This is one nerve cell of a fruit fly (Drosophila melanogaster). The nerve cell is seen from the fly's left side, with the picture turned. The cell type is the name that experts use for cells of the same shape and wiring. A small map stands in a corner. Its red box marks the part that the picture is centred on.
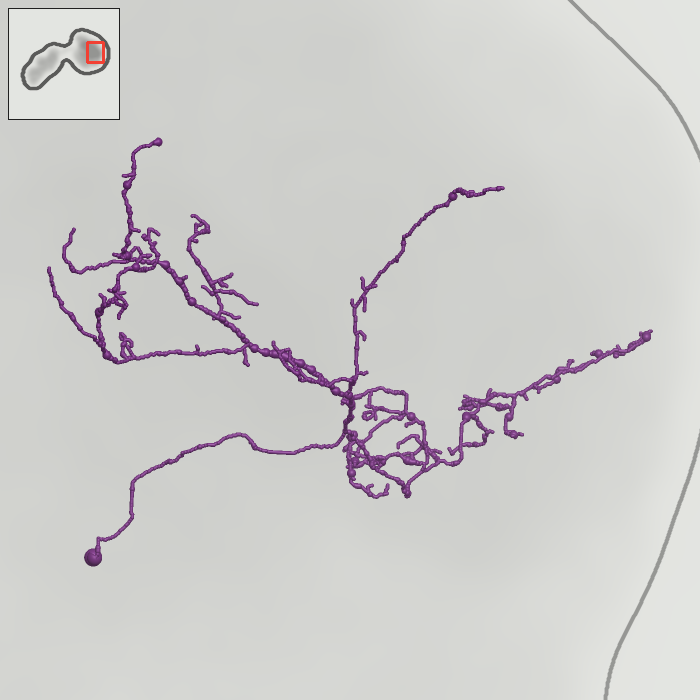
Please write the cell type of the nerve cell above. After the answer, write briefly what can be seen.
It is of cell type SMP414. It is a central-brain intrinsic neuron. Dozens of branch ends can be seen. As drawn here it is wider than it is tall.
